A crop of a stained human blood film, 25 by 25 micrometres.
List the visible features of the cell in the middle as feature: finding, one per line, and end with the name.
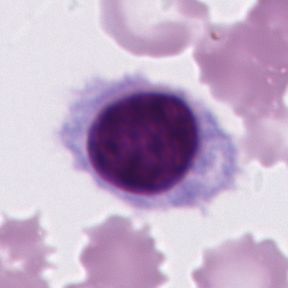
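Cell border: ragged, with many fine short projections all around
Cell size: about 16 by 11 micrometres
Nuclear shape: round in outline
Nuclear size: about 9 micrometres across
Nuclear share: about 50% of the cell's area
Nuclear position: off-centre toward the left, leaving a wider band of cytoplasm on the right
Nucleoli: none seen
Cytoplasmic granules: none distinct
Name: hairy cell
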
